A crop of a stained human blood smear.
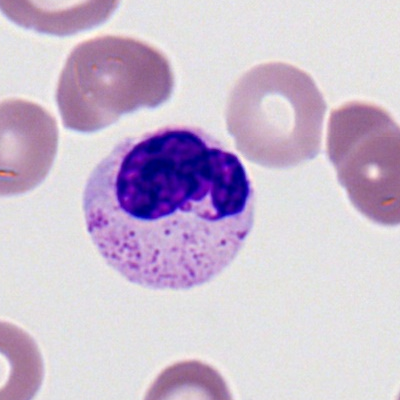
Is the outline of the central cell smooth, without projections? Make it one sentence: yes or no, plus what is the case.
Yes, the cell is bounded by a smooth edge without blebs or tags.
